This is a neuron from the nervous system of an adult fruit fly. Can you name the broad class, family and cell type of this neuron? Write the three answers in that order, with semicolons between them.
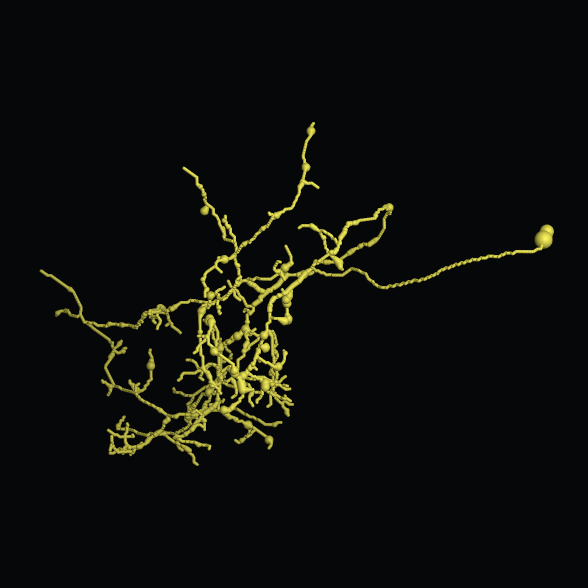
nerve-cord intrinsic neuron; hemilineage 16B; IN16B117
